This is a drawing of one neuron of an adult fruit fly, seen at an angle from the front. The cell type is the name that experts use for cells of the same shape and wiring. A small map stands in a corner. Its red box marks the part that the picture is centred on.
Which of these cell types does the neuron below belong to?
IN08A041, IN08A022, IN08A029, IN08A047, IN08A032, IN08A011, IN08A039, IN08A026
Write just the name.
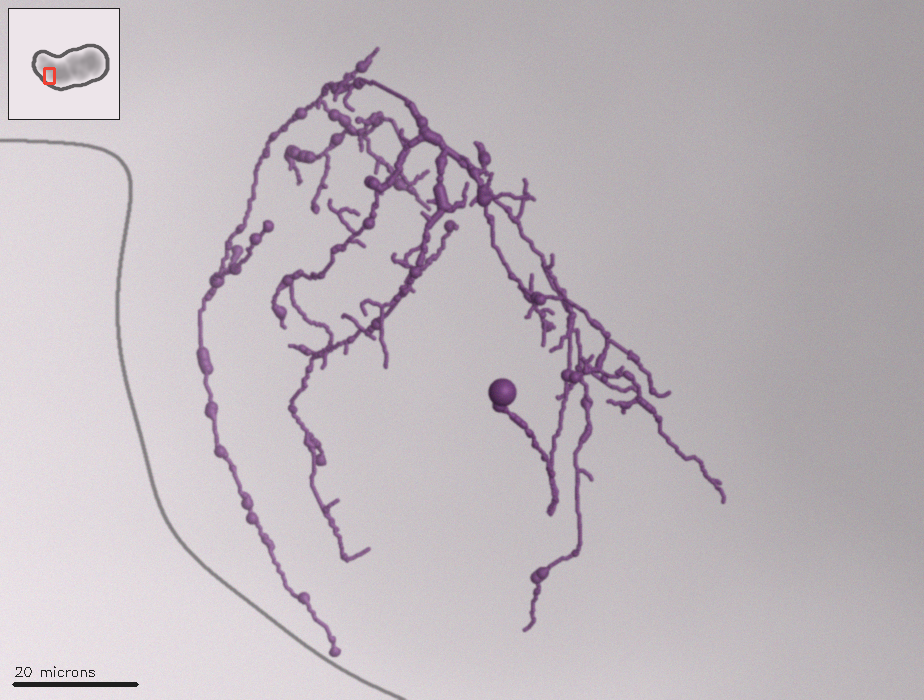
IN08A026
